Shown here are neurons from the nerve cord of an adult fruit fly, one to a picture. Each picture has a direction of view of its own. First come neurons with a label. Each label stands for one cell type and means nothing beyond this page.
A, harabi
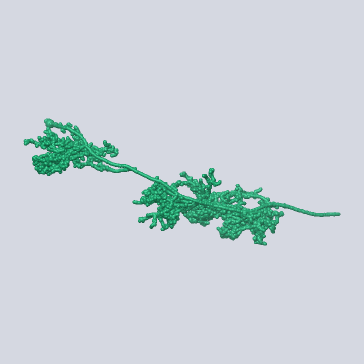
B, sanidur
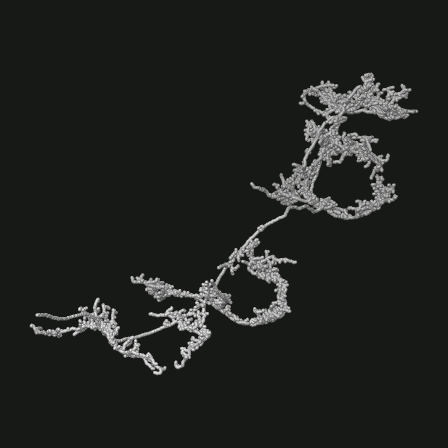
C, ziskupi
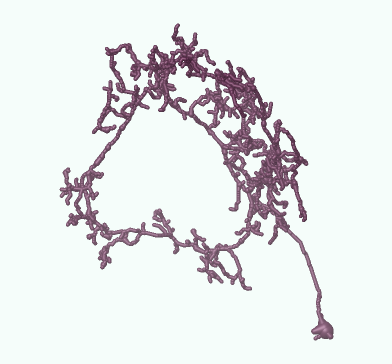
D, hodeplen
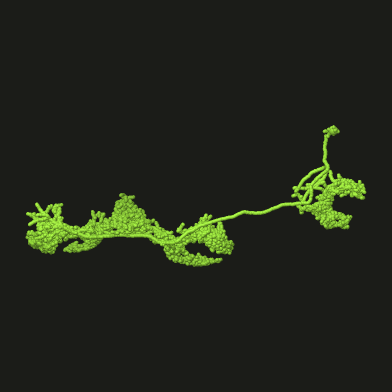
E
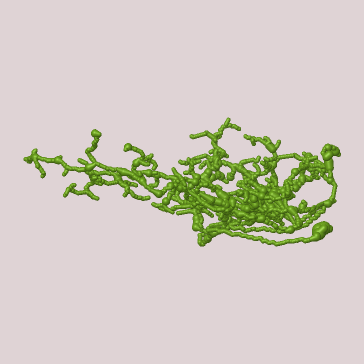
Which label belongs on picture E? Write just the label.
ziskupi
